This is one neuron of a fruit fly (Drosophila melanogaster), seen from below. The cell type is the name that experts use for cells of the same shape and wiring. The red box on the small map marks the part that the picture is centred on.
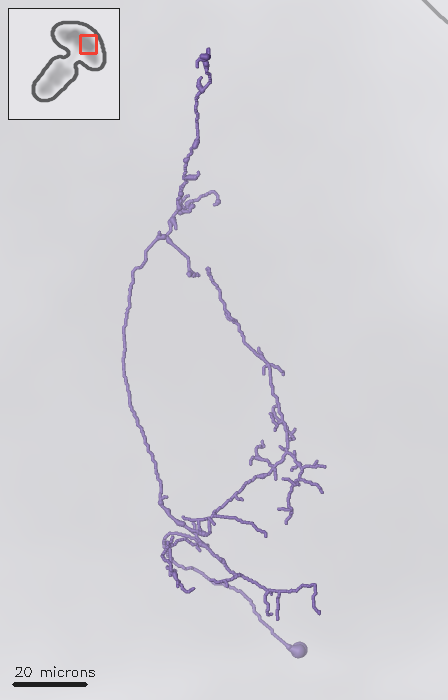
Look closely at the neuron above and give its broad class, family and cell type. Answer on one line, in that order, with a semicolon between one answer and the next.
central-brain intrinsic neuron; hemilineage DL2_dorsal; LHPV5g1_b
